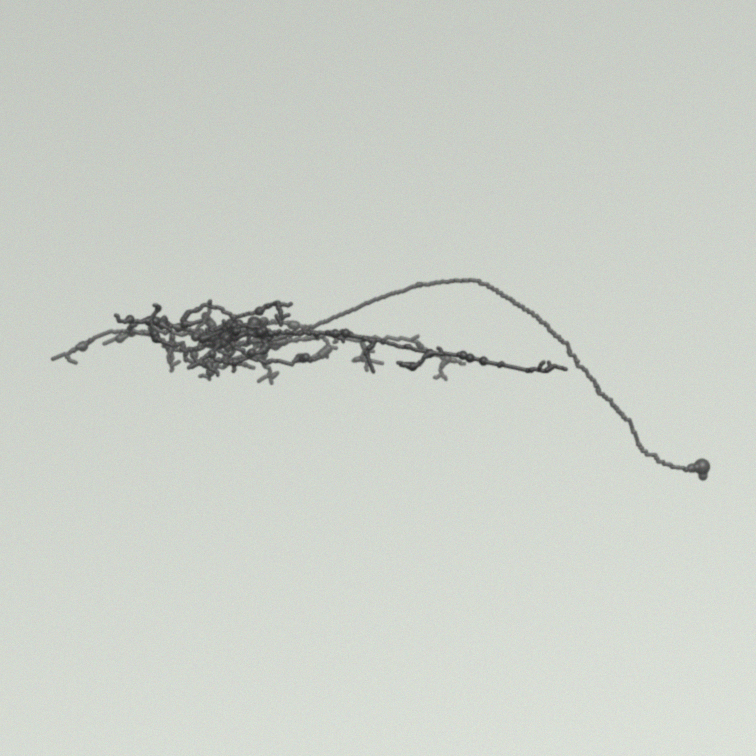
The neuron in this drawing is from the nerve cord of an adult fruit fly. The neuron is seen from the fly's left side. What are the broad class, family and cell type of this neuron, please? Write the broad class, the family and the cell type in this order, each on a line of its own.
nerve-cord intrinsic neuron
hemilineage 00A
IN00A049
